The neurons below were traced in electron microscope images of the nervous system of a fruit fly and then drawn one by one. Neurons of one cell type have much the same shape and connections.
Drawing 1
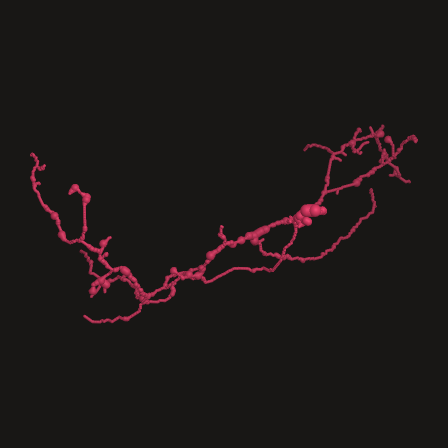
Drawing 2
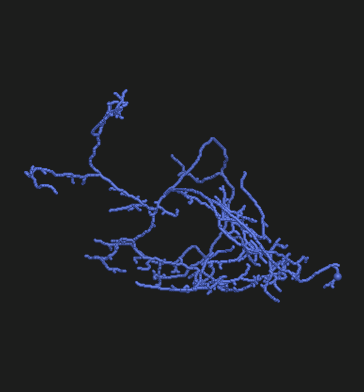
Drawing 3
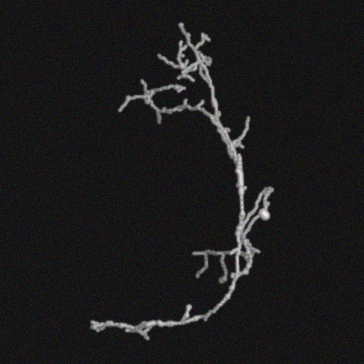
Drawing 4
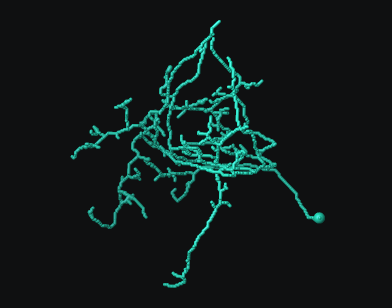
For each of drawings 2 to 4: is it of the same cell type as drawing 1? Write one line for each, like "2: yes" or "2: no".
2: no
3: yes
4: no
